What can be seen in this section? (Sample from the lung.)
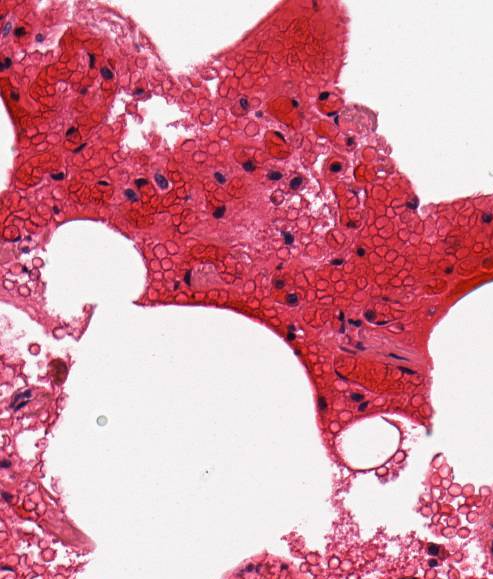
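Most of the tissue in the field consists of closely packed red blood cells. These appear as small round eosinophilic discs, many with paler centres. Nucleated cells are sparse; their small dark nuclei lie singly among the red blood cells. Glands and a clear epithelial lining are not seen.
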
